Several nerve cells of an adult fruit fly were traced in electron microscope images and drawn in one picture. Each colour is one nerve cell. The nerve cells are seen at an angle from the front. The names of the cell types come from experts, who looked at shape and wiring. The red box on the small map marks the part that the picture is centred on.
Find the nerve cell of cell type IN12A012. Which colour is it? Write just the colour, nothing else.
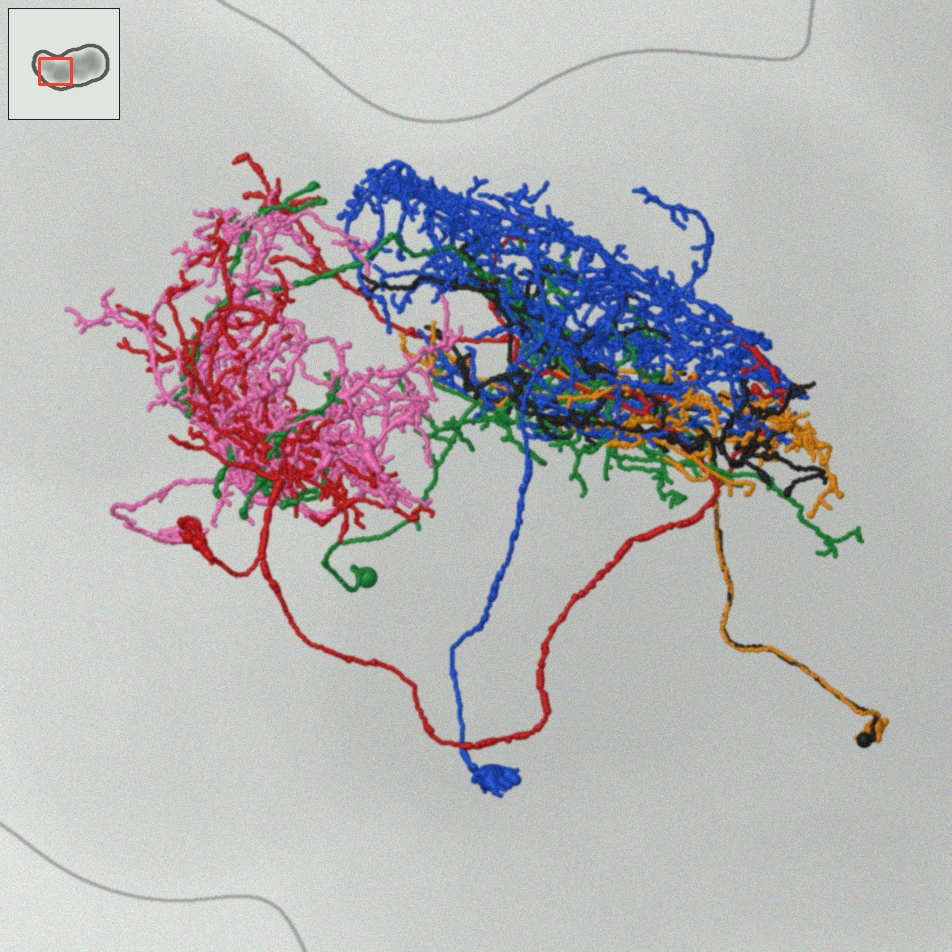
pink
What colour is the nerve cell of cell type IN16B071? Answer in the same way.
black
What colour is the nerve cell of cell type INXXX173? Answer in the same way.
red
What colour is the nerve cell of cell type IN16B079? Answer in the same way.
orange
